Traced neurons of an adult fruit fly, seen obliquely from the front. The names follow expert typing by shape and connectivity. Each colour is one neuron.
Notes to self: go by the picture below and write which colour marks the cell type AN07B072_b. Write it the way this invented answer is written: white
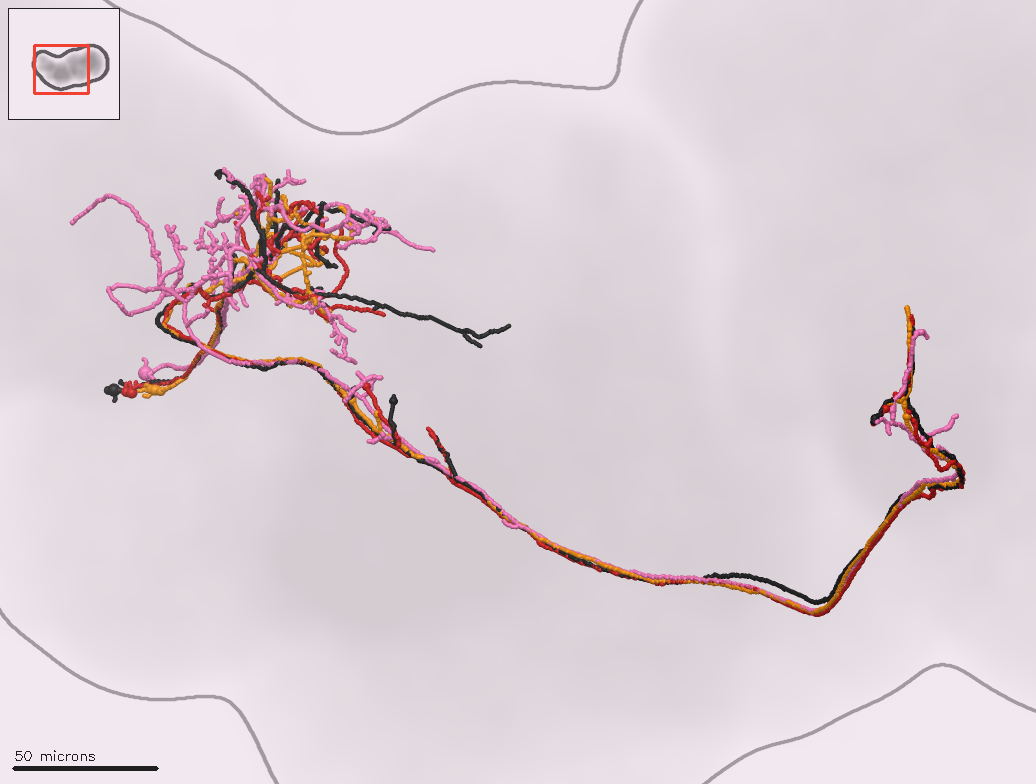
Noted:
red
